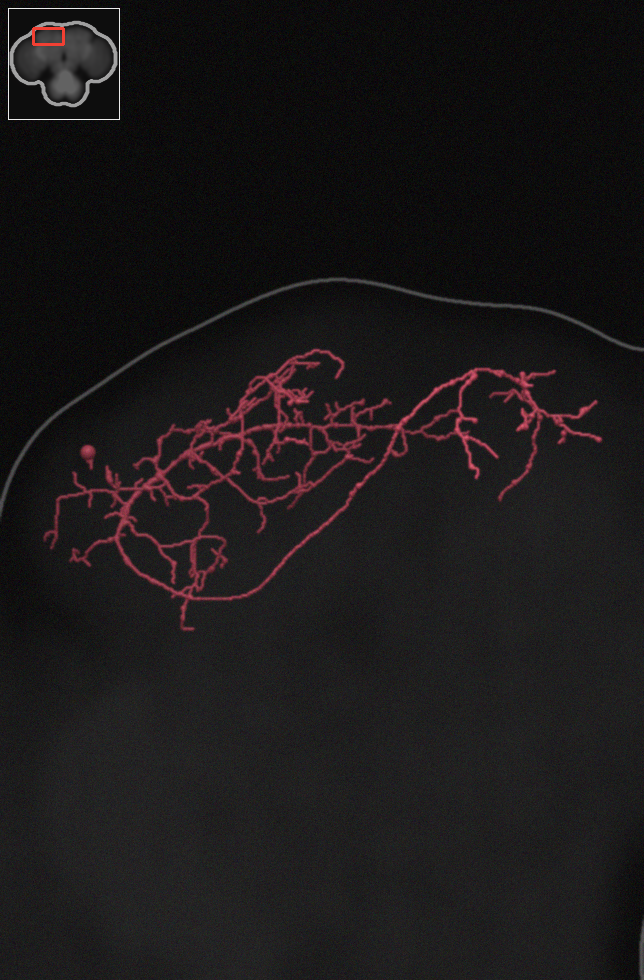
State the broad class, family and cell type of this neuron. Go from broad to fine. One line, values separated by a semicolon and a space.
central-brain intrinsic neuron; hemilineage LHl2_dorsal; CB2667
